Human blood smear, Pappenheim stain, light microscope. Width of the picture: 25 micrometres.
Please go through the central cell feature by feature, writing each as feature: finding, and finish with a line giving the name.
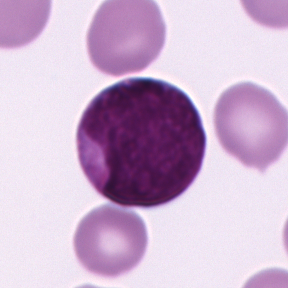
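Outline: round and smooth
Size: about 12 micrometres across, I make it
Chromatin: dark purple, coarsely mottled
Cytoplasm: only a small pale lilac crescent at the left edge is clearly visible
Granules: none that I can see
Name: myeloblast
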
